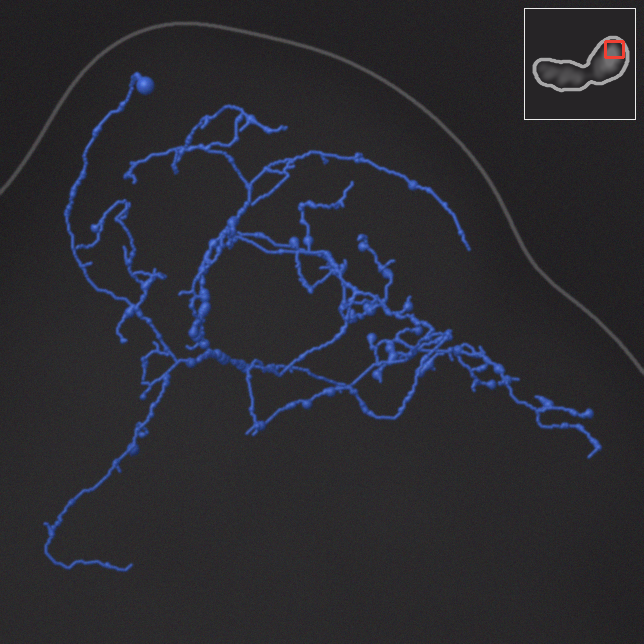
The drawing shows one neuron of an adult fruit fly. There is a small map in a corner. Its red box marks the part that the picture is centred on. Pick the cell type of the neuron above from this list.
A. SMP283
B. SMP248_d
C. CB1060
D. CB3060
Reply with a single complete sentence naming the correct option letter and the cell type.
From the options, D supplies the neuron's cell type, CB3060.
